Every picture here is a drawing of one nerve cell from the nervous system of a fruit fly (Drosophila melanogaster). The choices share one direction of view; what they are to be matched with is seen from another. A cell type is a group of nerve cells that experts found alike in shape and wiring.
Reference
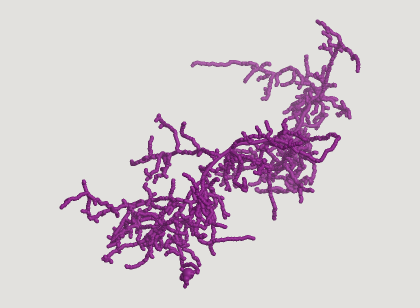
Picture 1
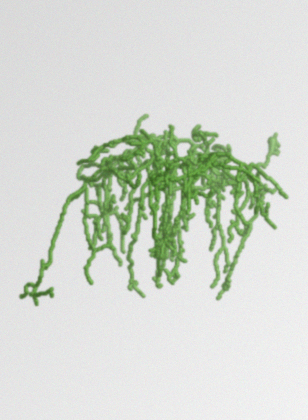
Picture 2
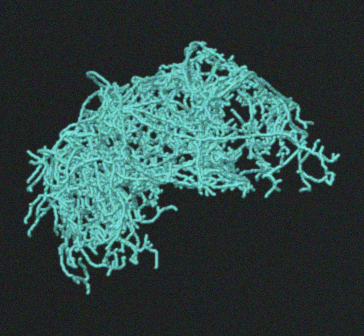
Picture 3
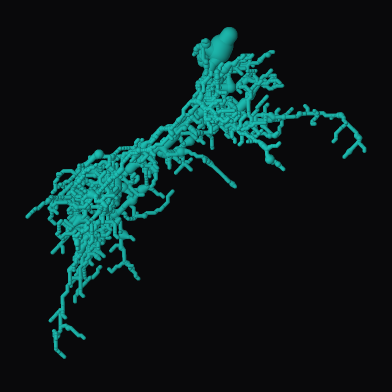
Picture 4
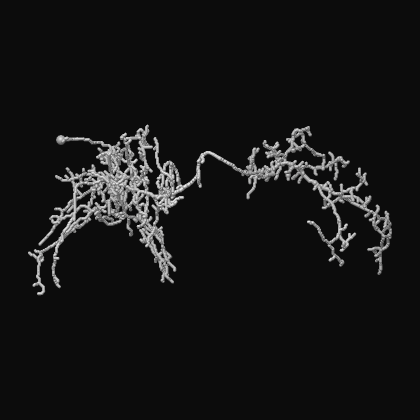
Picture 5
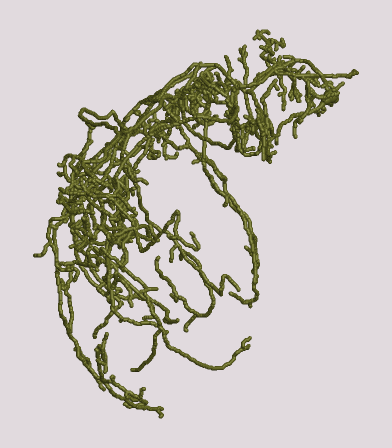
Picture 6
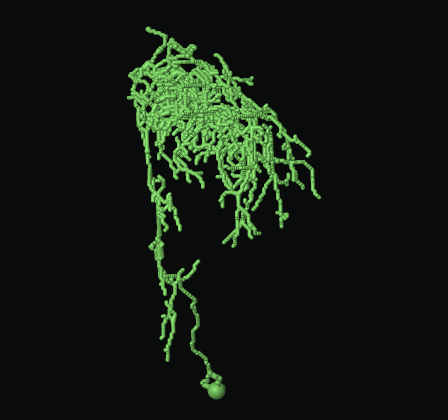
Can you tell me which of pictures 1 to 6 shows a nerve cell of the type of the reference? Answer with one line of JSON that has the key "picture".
{"picture": 4}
